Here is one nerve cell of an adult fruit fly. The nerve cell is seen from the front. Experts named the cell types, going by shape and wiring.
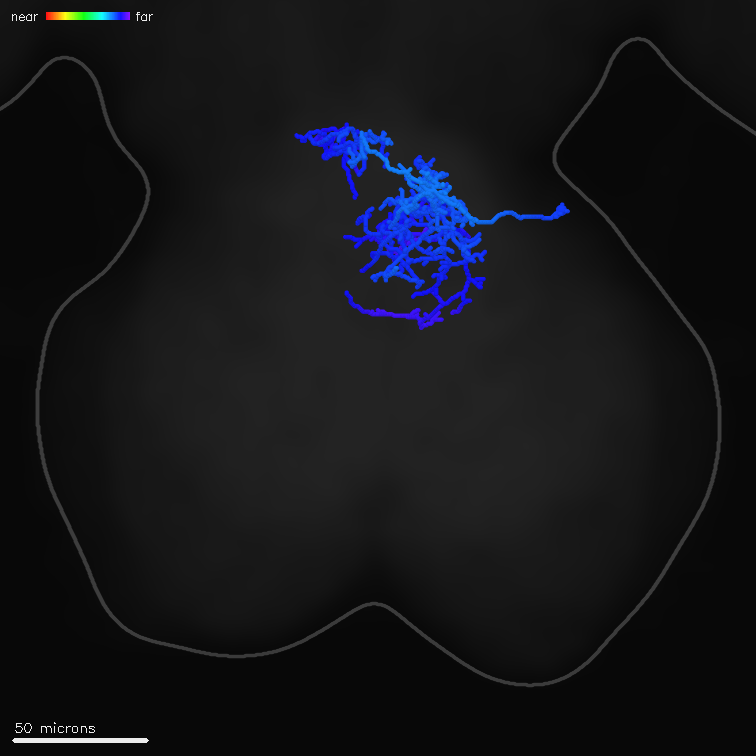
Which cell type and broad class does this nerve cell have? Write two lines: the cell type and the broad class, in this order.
INXXX353
nerve-cord intrinsic neuron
